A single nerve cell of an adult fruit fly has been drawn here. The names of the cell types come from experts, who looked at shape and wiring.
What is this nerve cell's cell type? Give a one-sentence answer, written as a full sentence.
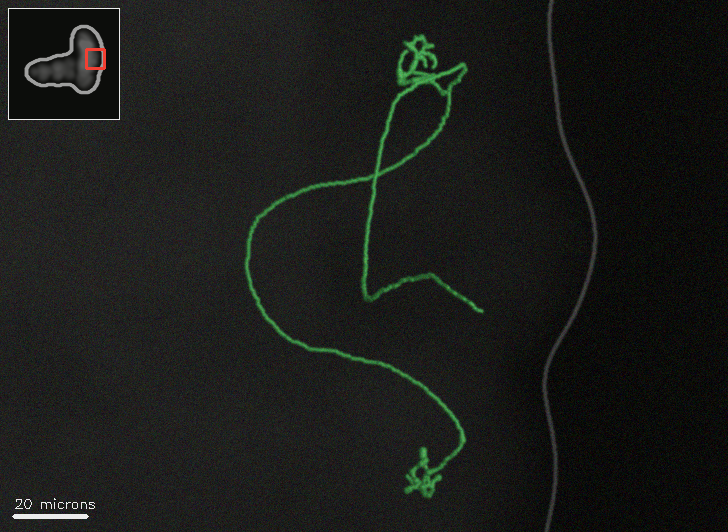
Of the cell type ORN_VC1 is this nerve cell.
